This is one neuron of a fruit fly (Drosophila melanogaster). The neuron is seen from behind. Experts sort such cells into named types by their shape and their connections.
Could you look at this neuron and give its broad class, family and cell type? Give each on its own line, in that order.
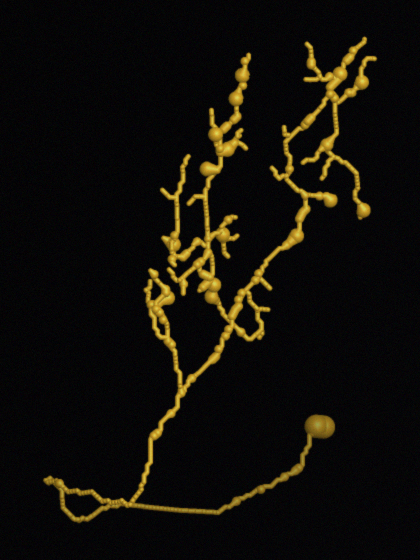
optic-lobe intrinsic neuron
Cm
Cm18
